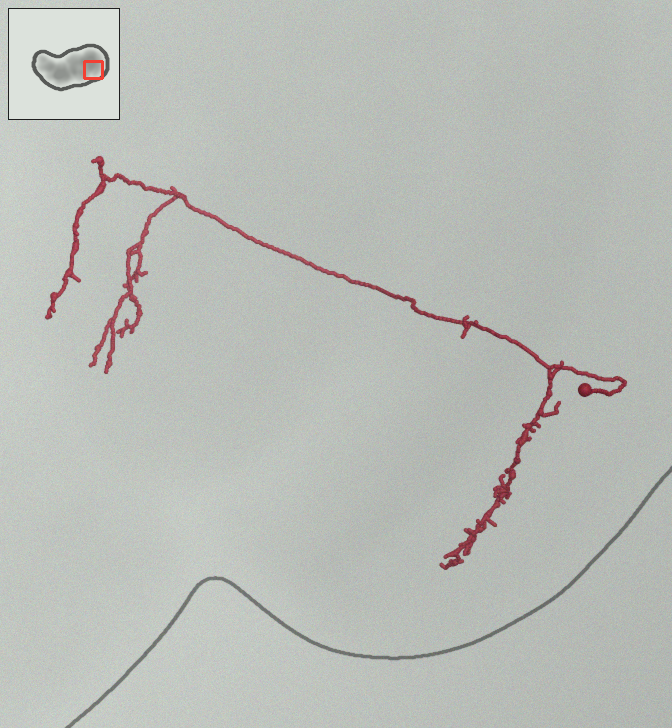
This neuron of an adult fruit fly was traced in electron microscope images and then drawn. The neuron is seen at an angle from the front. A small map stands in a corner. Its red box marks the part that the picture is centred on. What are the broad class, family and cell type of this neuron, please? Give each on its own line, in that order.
optic-lobe intrinsic neuron
TmY
TmY9a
